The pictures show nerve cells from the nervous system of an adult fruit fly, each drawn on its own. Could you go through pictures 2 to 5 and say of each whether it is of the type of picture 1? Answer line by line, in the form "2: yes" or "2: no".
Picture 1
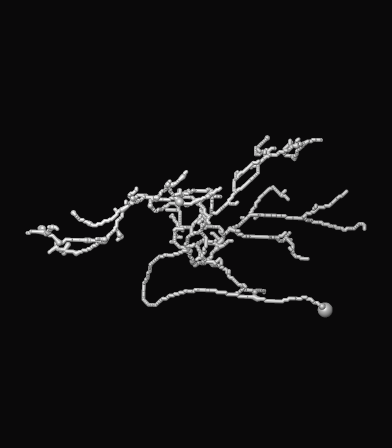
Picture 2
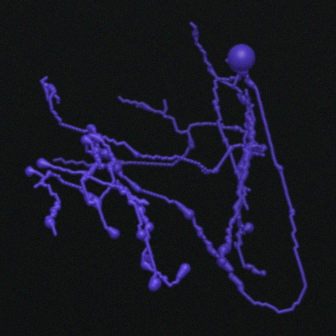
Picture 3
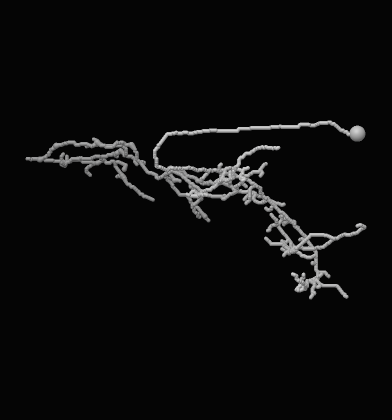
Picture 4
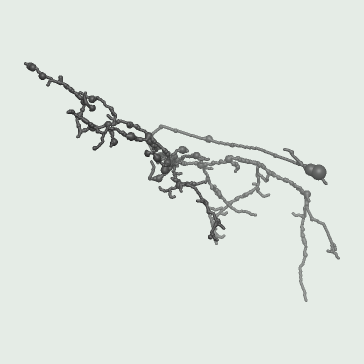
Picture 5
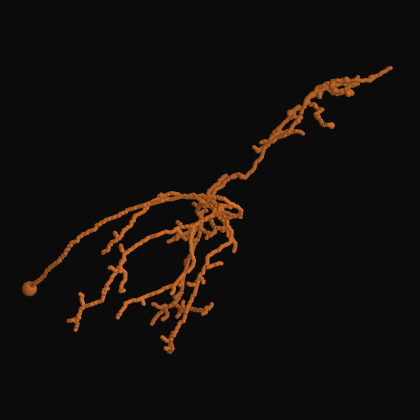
2: no
3: no
4: no
5: yes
